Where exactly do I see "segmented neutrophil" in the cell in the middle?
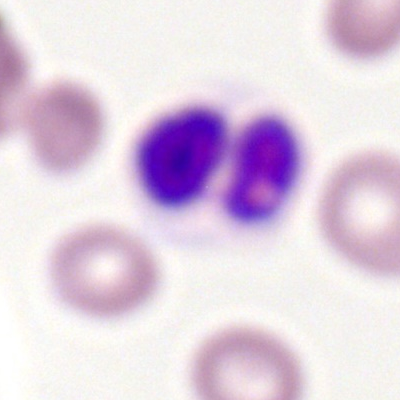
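First, the nucleus: it is split into two separate lobes lying side by side, which goes with a segmented neutrophil.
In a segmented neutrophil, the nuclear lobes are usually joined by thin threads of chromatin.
Second, the left lobe is slightly larger than the right. Third, the chromatin is dense and stains dark purple, which also fits.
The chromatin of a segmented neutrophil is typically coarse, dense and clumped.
Fourth, a pale rim of cytoplasm surrounds both lobes, but it is faintly lilac, and this fits less well.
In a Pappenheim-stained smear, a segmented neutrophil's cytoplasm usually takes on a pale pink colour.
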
